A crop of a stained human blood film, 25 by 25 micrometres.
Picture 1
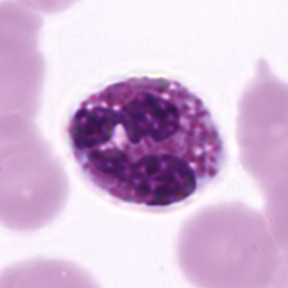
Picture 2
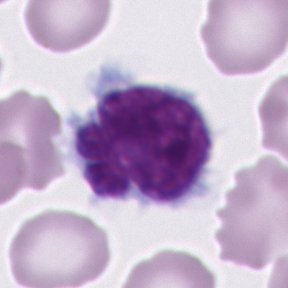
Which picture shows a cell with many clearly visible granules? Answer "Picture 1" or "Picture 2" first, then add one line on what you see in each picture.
Picture 1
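Picture 1: The cytoplasm is densely packed with coarse pinkish-purple granules.
Picture 2: No granules are seen in the cytoplasm.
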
